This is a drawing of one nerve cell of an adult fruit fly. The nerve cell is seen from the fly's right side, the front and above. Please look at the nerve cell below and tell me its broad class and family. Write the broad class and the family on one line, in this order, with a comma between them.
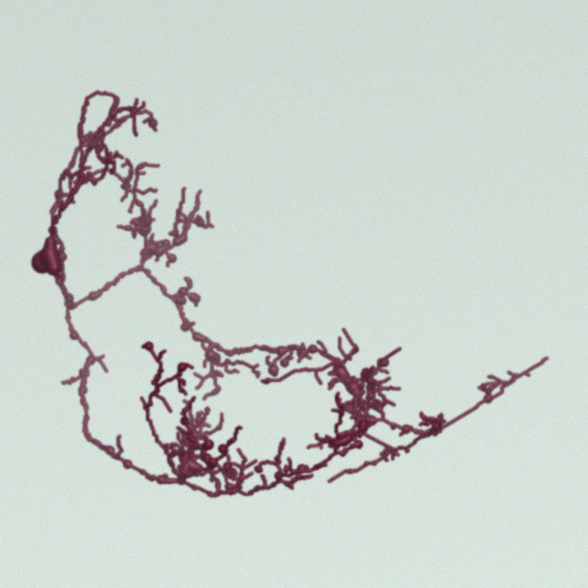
nerve-cord intrinsic neuron, hemilineage 19A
